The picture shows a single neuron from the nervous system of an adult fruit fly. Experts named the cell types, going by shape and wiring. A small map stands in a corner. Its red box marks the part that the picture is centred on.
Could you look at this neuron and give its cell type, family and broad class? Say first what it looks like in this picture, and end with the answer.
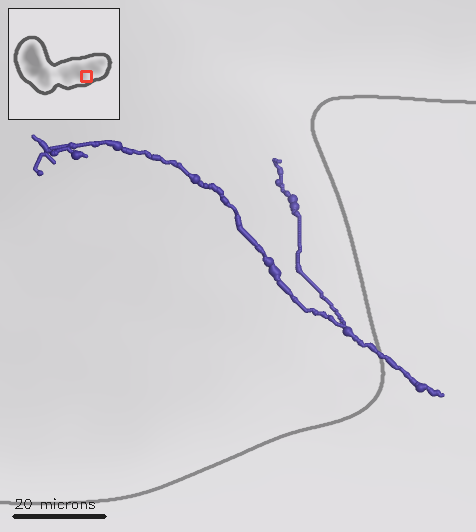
The drawing shows no cell body. By the scale bar it is about 90 microns wide in this view. It has a dozen or fewer branch ends. The cell type is SNta35. The name of its family is class mechanosensory tactile. Its broad class is sensory neuron entering the nerve cord.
